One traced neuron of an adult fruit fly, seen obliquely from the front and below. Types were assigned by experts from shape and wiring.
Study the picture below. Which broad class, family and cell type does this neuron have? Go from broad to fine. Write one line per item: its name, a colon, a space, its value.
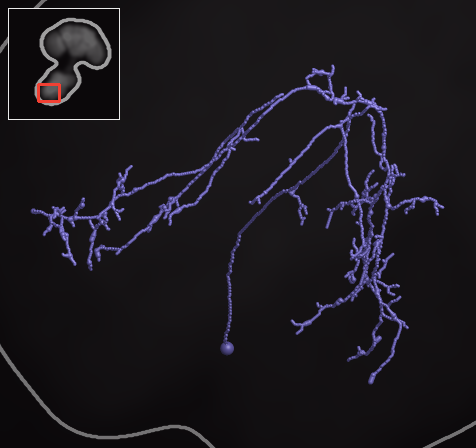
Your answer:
broad class: nerve-cord intrinsic neuron
family: hemilineage 12B
cell type: IN12B072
